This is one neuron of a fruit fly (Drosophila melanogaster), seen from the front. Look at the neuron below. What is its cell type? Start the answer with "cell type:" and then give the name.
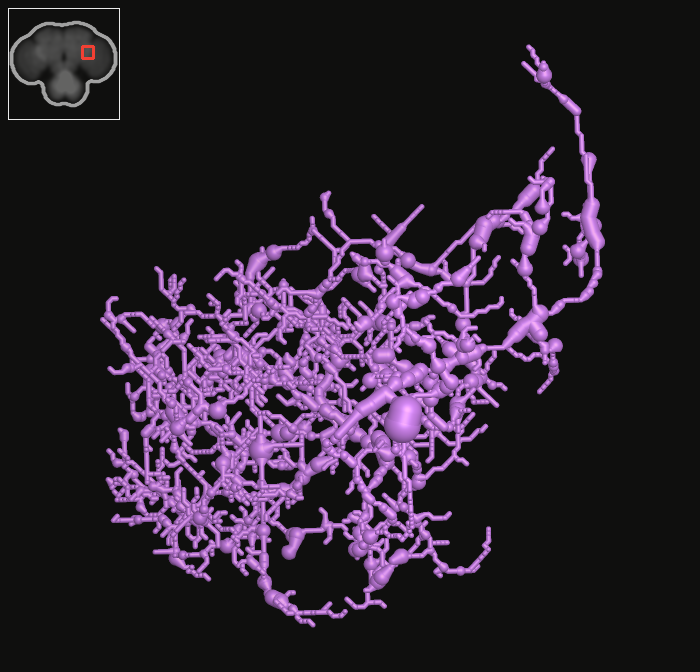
cell type: PVLP079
